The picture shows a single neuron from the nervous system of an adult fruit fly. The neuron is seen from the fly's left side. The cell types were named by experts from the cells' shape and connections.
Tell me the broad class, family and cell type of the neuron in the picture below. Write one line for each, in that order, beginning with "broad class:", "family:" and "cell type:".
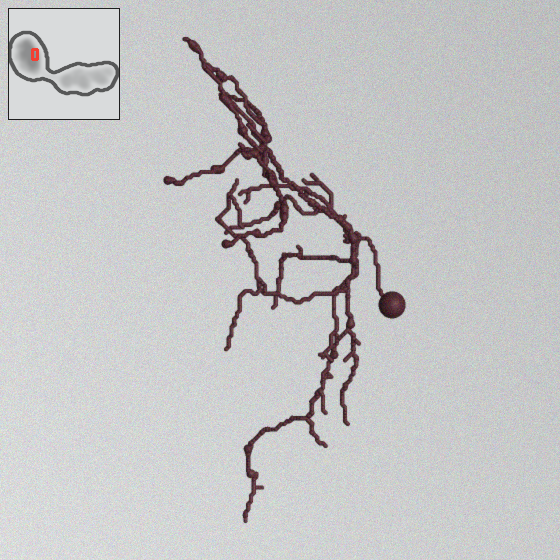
broad class: central-brain intrinsic neuron
family: hemilineage DM6_posterior
cell type: CB1836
